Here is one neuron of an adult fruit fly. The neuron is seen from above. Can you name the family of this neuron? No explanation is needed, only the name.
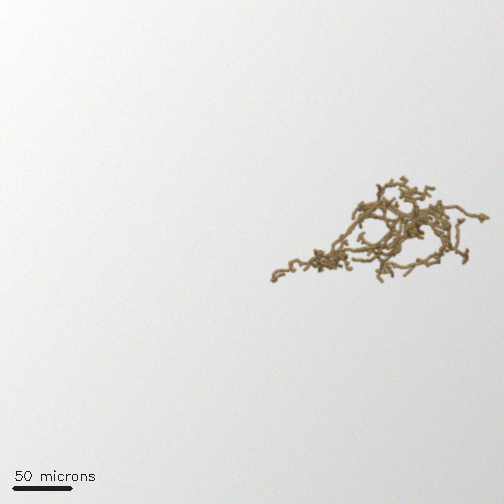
hemilineage VLPl2_medial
